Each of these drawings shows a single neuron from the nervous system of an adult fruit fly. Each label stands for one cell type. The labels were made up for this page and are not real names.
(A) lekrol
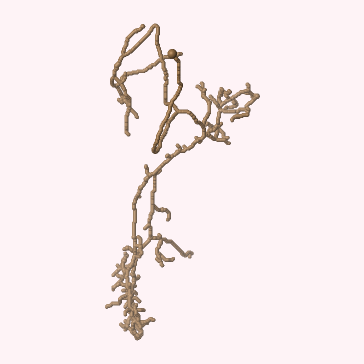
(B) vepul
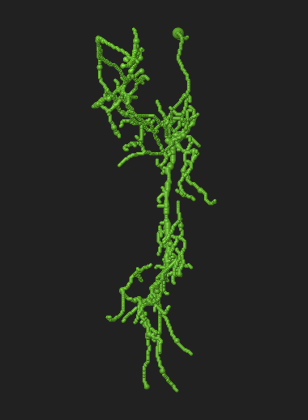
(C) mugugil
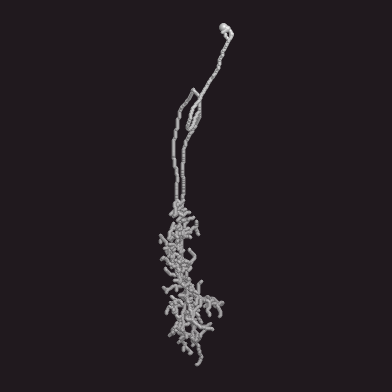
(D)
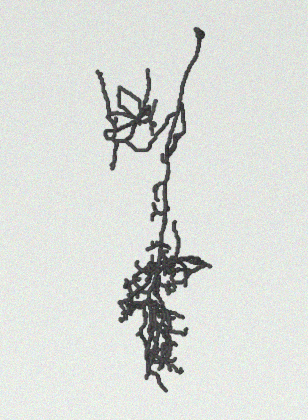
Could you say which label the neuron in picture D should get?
vepul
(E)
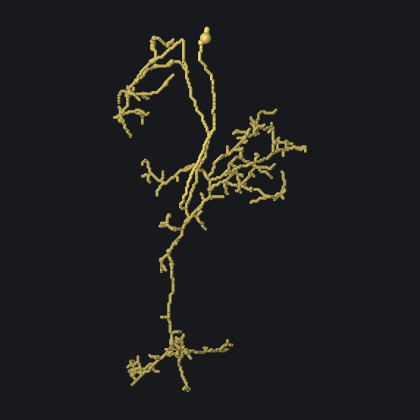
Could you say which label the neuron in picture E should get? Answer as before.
lekrol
